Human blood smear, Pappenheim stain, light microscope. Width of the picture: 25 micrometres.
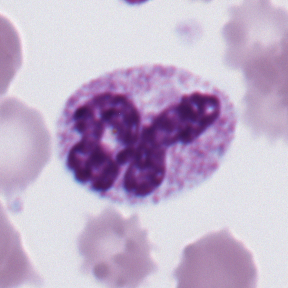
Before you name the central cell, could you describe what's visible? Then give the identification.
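Look first at the outline: a smooth oval, wider than it is tall, about 16 by 12 micrometres. The cytoplasm is plentiful and pale pink, with fine pinkish-purple granules scattered evenly through it. The chromatin is dark purple and coarsely clumped. This is a segmented neutrophil.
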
